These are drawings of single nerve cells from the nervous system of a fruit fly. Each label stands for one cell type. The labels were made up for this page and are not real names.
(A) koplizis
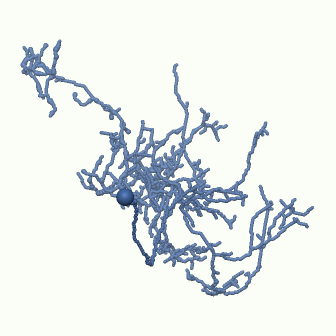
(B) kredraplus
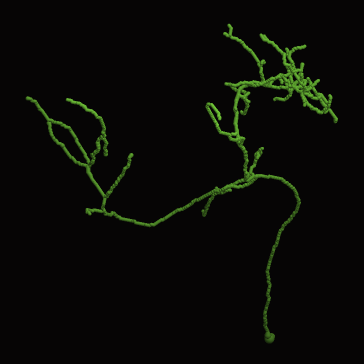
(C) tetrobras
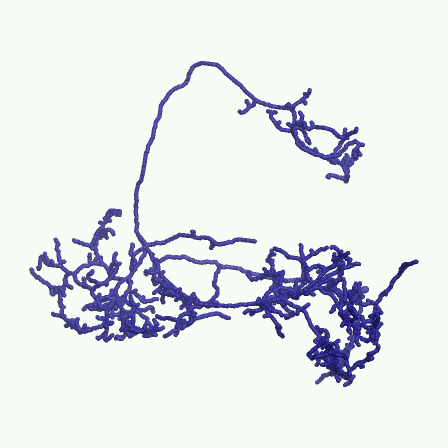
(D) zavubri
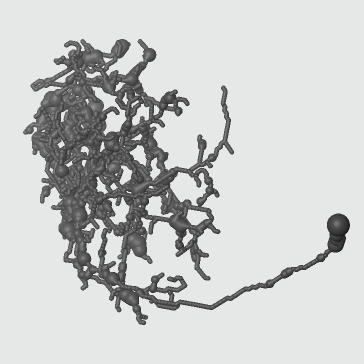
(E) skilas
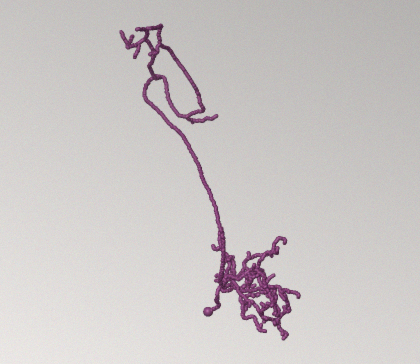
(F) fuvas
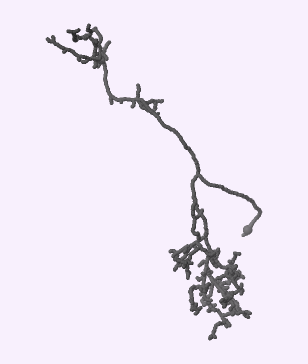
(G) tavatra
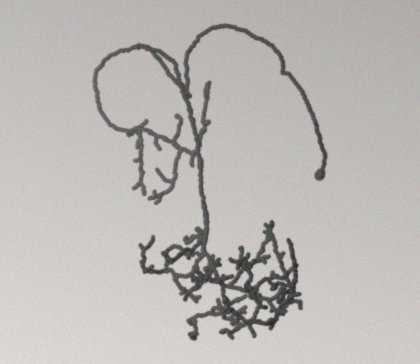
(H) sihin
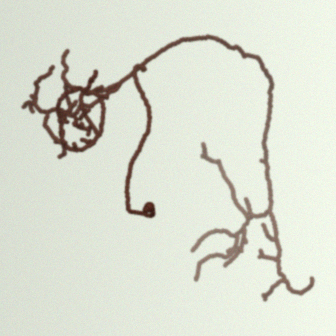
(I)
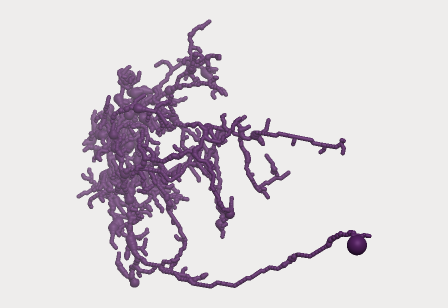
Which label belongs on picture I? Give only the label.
zavubri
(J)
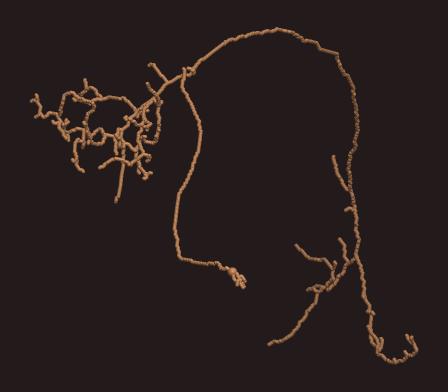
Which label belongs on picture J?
sihin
